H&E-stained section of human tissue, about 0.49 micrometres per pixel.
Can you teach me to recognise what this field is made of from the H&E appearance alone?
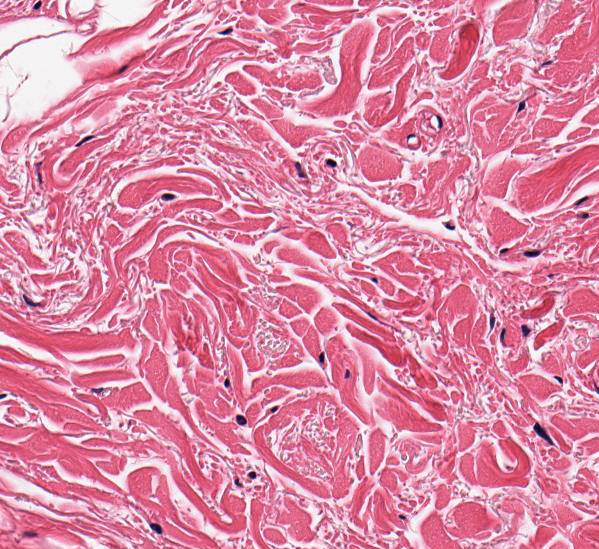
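Here it's mostly dense connective tissue. See how the broad pink bundles are wavy and largely free of nuclei, with only sparse, dark, thin spindle-shaped nuclei lying singly between them; that sets it apart from smooth muscle, whose bundles are usually densely nucleated. Between the thick bundles run narrow clefts and small patches of looser, paler, wispy fibrous tissue.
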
